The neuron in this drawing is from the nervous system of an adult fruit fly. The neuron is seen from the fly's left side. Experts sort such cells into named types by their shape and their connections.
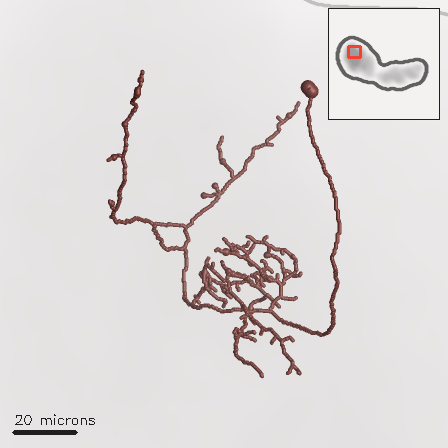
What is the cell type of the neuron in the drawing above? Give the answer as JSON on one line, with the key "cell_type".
{"cell_type": "FS3_c"}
